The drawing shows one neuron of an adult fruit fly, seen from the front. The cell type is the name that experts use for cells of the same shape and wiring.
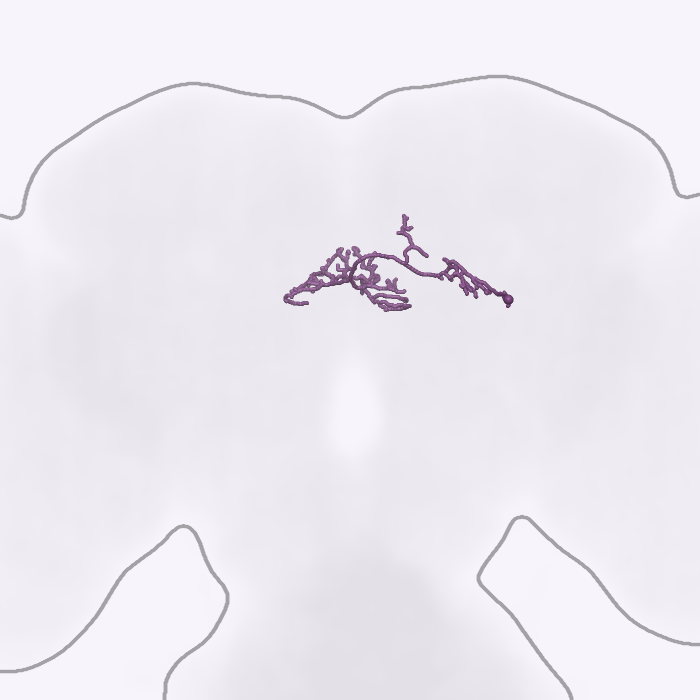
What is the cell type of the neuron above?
FB3C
